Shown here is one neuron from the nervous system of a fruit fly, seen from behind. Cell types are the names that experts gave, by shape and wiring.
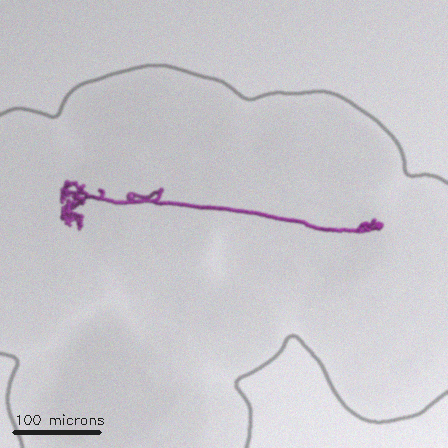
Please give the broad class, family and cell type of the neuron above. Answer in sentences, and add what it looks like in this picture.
Its broad class is central-brain intrinsic neuron. The family is hemilineage VLPa2. Its cell type is CB3297. Its cell body lies on the left of the picture. From left to right in the picture it spans about 400 microns.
